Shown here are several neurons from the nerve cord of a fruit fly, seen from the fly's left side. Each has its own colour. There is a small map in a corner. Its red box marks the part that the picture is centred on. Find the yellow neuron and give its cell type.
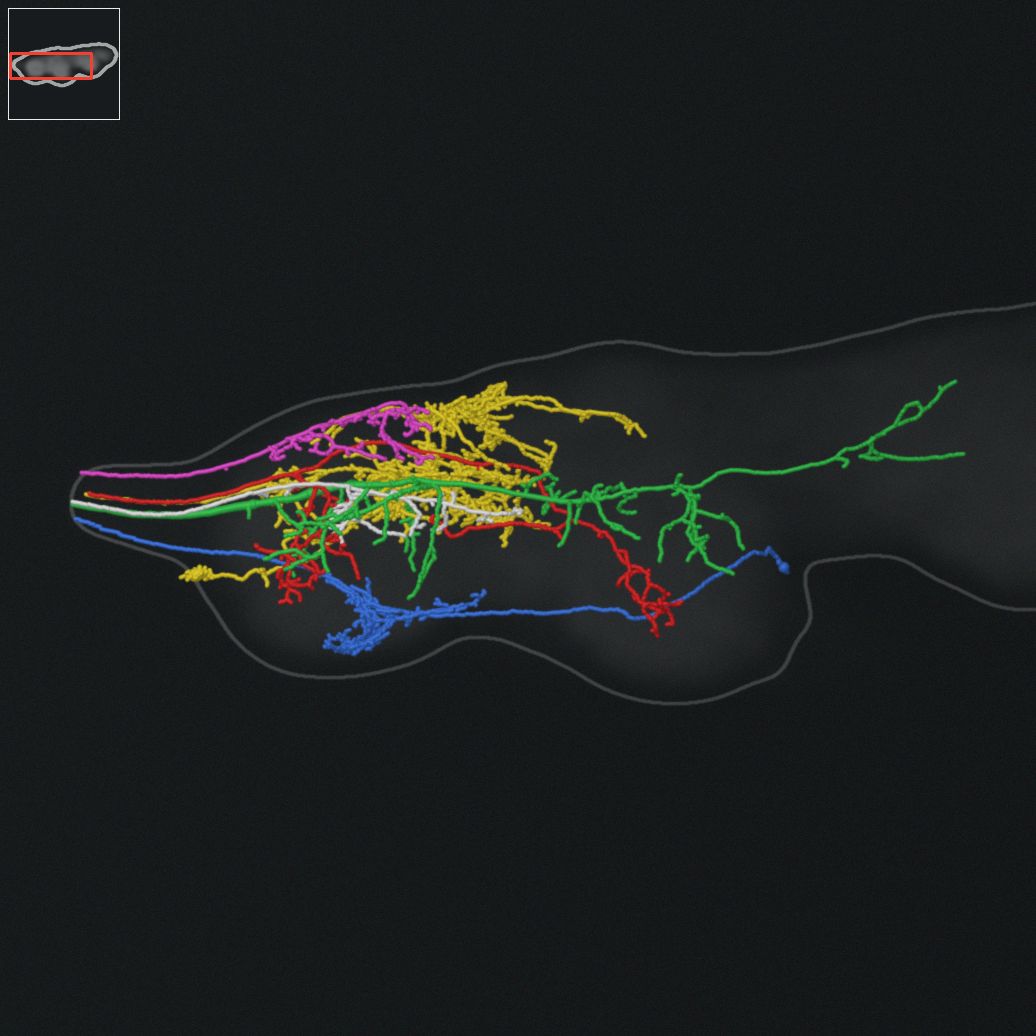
AN10B005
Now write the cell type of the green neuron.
DNg15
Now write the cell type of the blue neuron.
AN05B076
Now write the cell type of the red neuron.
DNg63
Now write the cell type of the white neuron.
DNge065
